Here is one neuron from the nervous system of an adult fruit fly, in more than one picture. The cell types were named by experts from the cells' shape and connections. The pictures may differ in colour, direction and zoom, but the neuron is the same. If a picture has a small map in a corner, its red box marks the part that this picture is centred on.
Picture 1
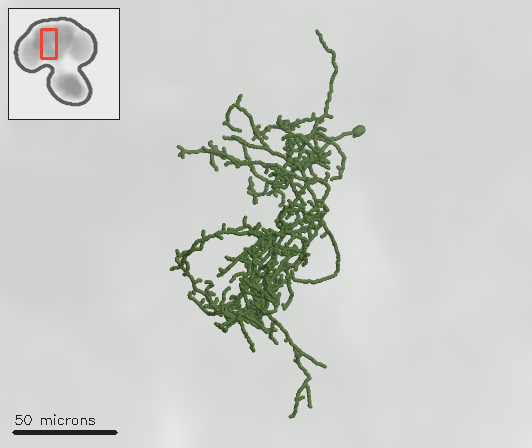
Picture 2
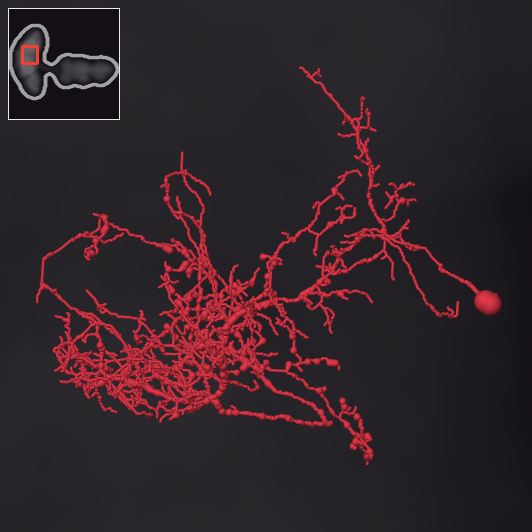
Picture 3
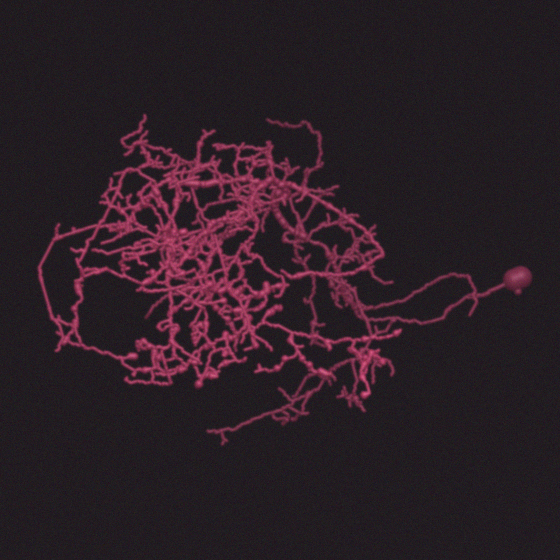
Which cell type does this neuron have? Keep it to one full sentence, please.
The neuron has VES077 as its cell type.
